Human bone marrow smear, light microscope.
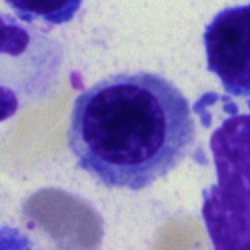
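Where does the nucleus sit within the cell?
Off-centre, toward the upper left of the cell.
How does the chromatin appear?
It is dense and dark purple.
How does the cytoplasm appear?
It is blue, and its rim is widest on the lower right side of the nucleus.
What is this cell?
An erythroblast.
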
